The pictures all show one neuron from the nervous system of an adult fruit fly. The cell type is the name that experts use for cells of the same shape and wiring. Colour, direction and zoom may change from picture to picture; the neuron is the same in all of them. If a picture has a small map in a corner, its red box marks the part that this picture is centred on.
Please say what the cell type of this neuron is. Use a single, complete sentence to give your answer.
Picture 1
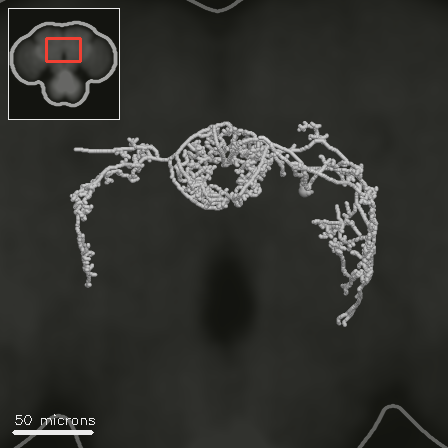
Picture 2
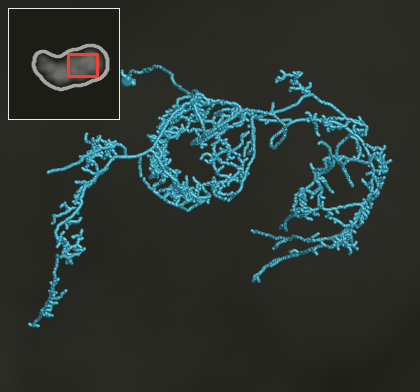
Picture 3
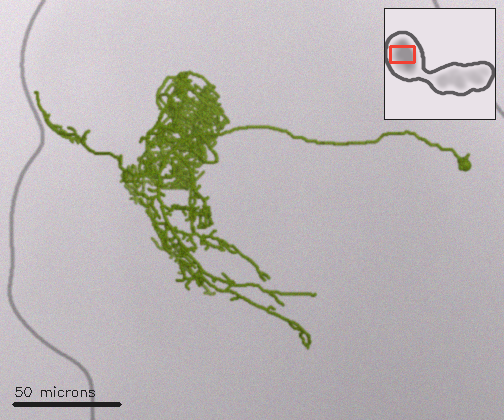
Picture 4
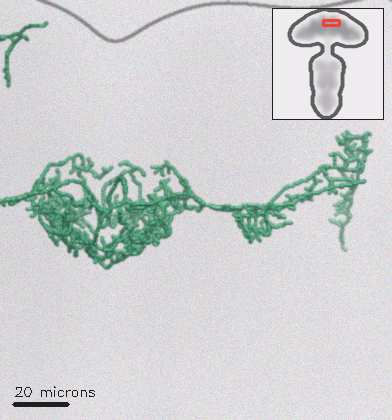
By its cell type, the neuron is ExR2.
